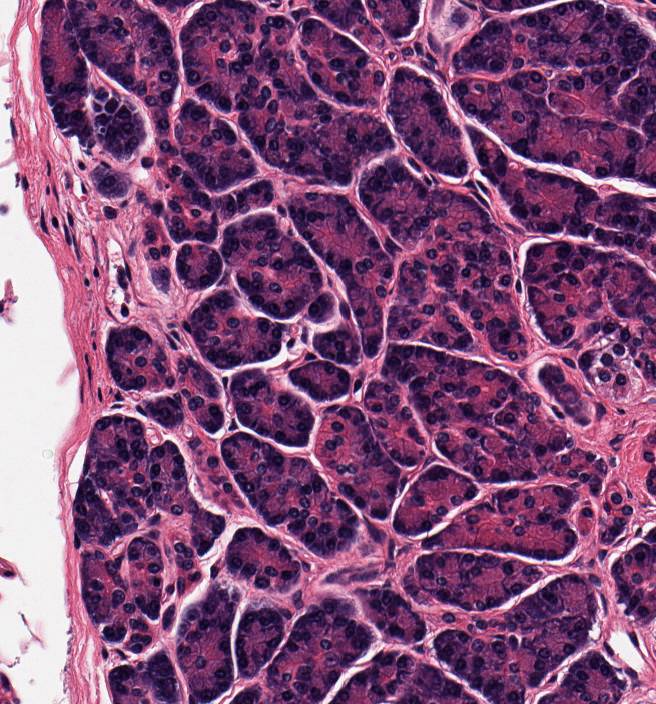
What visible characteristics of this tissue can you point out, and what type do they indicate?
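Closely packed epithelial cell clusters fill almost the whole field, split into small groups by thin pink fibrous septa. Cells form rounded to oval acini, packed side by side. Acinar cell nuclei: small, round, dark-staining. Acinar cytoplasm densely stained purple-red, not pale or clear. Tissue: pancreas.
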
